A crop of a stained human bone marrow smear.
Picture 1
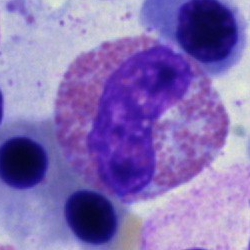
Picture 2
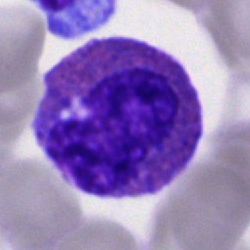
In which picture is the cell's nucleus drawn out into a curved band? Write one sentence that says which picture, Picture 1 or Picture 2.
It is in picture 1 that the nucleus forms a horseshoe, C, U or S shape without lobes.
